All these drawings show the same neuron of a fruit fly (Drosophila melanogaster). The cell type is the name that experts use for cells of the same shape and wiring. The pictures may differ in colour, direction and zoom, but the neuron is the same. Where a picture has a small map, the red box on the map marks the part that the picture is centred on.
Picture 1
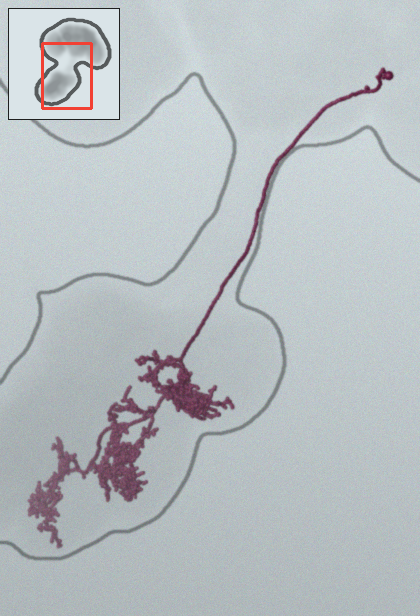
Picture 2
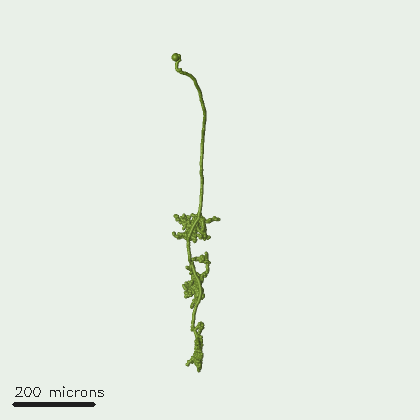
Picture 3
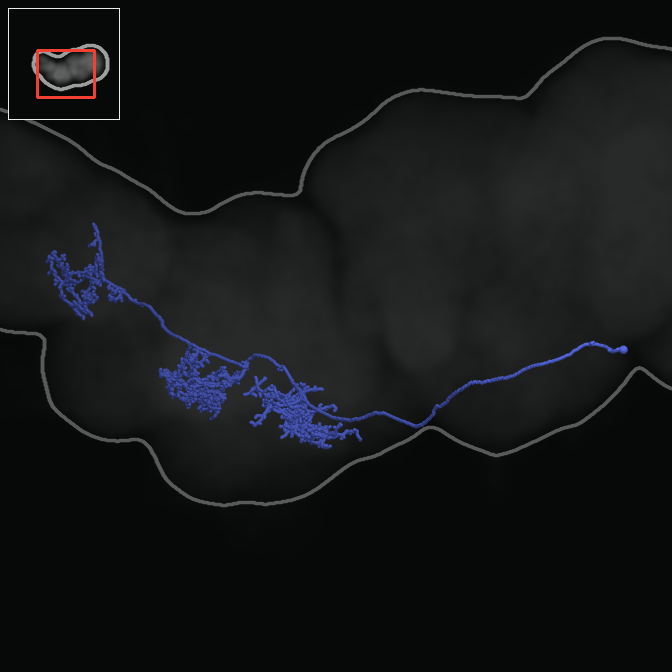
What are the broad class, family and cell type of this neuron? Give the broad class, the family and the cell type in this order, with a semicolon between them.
descending neuron; DNge; DNge102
